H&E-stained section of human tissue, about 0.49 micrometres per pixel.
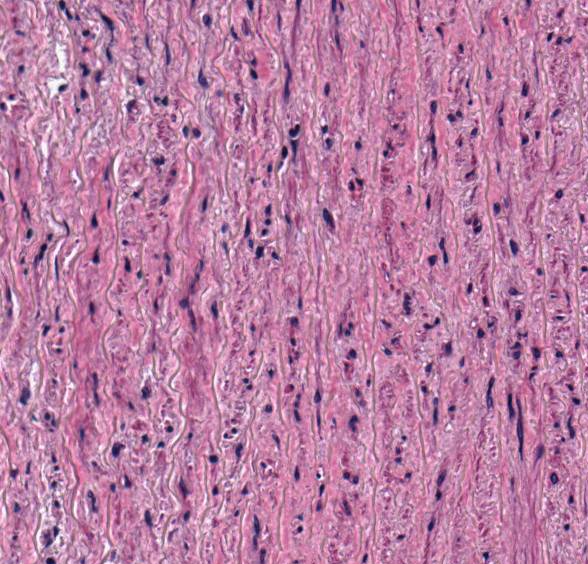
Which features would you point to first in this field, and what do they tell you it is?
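Field: tunica media of an artery. Fibres run mainly top to bottom across the whole field, wavy, not straight, staining strongly pink with eosin. Most nuclei dark, elongated, parallel to the fibres.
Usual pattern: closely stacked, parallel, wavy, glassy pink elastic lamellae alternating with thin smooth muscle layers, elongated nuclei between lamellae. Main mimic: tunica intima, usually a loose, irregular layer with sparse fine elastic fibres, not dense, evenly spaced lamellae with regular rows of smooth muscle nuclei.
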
